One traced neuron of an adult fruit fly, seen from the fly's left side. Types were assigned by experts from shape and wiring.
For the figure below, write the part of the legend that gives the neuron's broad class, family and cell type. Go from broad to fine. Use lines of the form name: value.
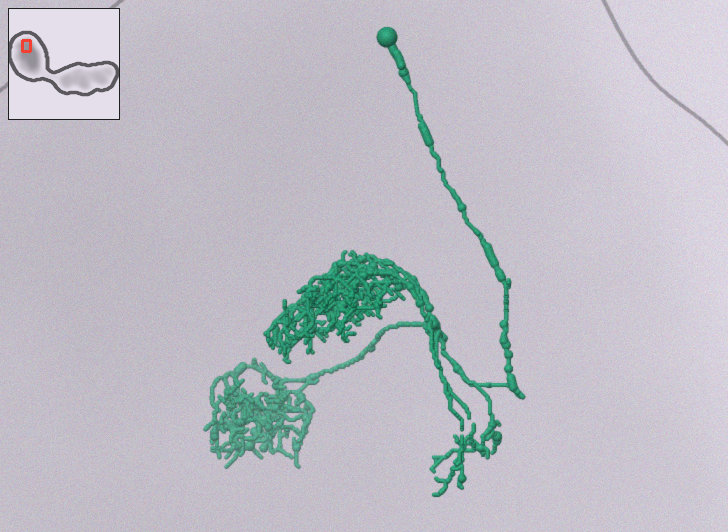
broad class: central-brain intrinsic neuron
family: class CX
cell type: hDeltaF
